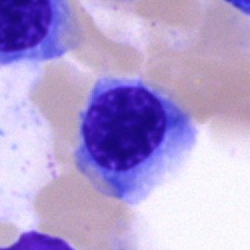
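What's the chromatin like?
Dark purple and condensed, with small paler spots scattered through it.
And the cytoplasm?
A moderate rim of medium blue, widest below and to the right of the off-centre nucleus.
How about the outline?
Irregular and angular rather than round.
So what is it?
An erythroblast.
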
